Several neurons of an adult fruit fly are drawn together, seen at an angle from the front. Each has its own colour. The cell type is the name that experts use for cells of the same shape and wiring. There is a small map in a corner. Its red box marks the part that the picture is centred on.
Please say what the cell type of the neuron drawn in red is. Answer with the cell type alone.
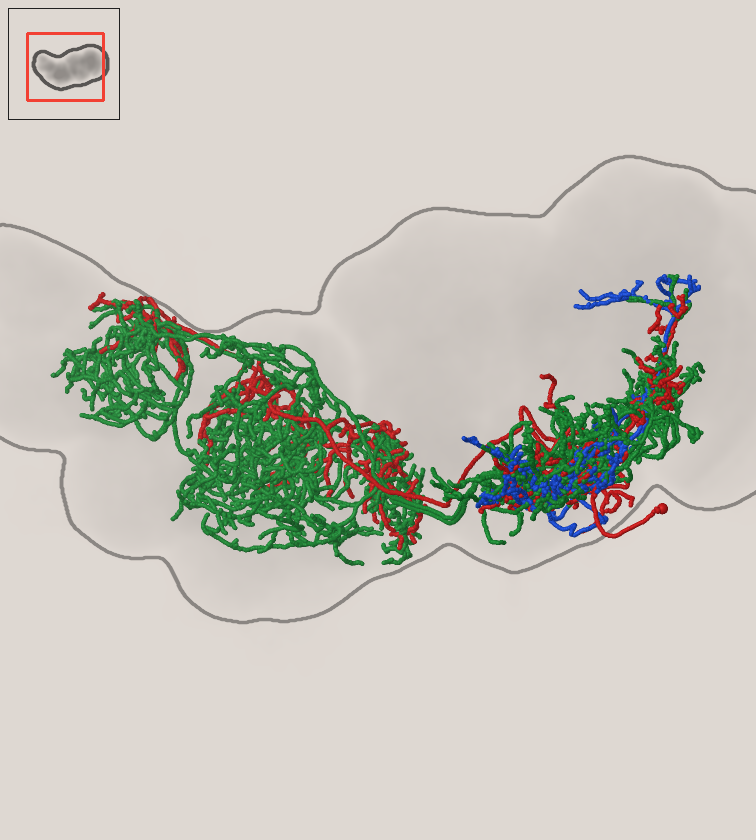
DNge032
